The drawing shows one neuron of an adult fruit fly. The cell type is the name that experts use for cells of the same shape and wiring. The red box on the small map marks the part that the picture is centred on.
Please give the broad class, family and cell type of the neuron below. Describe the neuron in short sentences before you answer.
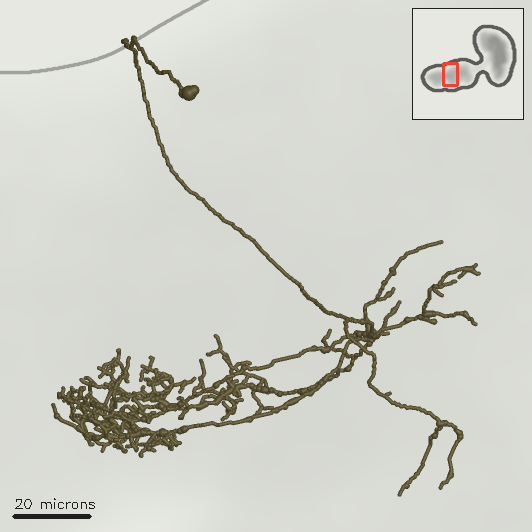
It is in the nerve cord and does not reach the brain. By the scale bar it is about 120 microns tall in this view. Dozens of branch ends can be seen. It is a nerve-cord intrinsic neuron. The family is hemilineage 23B. It is of cell type IN23B031.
